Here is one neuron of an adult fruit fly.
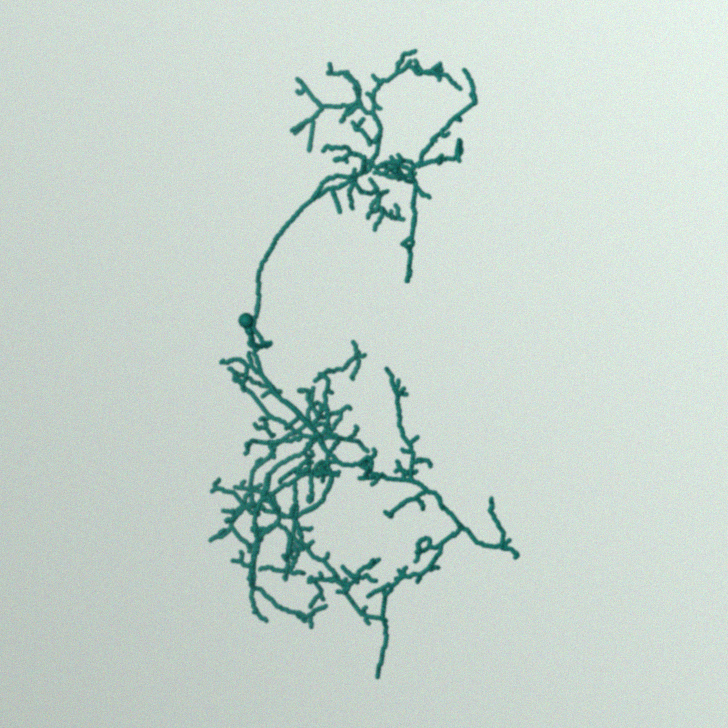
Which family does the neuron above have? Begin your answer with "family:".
family: hemilineage DM1_dorsal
